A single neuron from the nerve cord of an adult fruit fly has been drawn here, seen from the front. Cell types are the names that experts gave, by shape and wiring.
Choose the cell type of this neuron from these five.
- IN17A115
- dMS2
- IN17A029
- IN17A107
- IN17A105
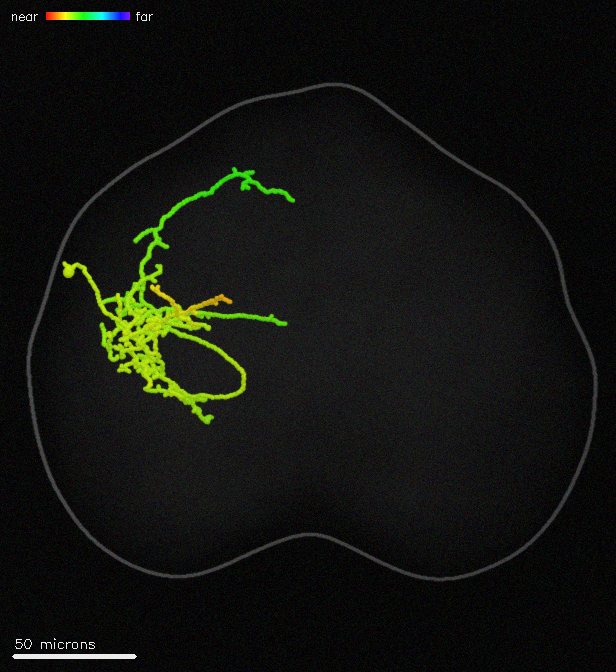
IN17A107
